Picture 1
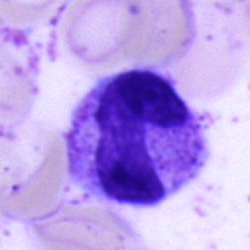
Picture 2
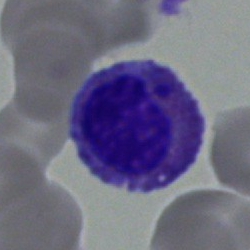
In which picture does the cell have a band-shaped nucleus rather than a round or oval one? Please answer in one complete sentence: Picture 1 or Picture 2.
The cell in Picture 1 has a nucleus bent into a band with no separate lobes.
